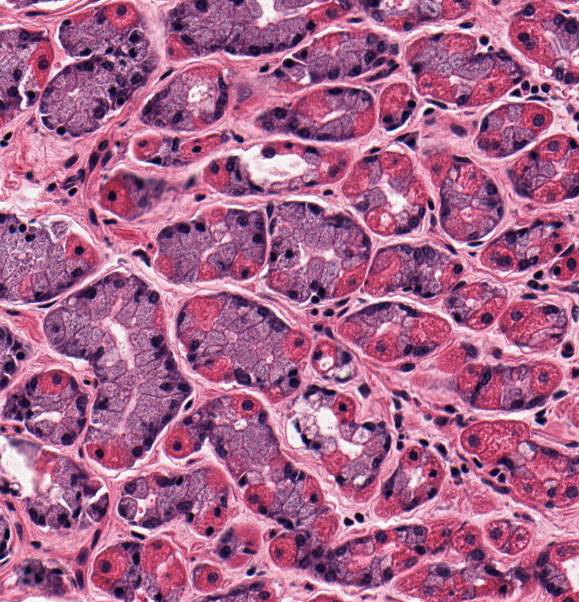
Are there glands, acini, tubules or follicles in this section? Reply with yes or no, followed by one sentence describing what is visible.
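Yes. The whole field is filled by closely packed rounded and oval glandular profiles separated only by thin strands of stroma.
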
